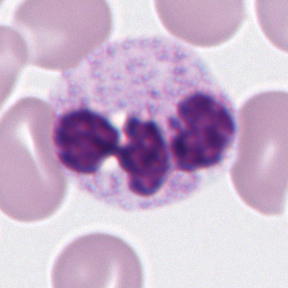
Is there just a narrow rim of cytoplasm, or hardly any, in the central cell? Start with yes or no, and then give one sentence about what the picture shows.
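No. The cytoplasm is abundant and pale pinkish-lilac.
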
